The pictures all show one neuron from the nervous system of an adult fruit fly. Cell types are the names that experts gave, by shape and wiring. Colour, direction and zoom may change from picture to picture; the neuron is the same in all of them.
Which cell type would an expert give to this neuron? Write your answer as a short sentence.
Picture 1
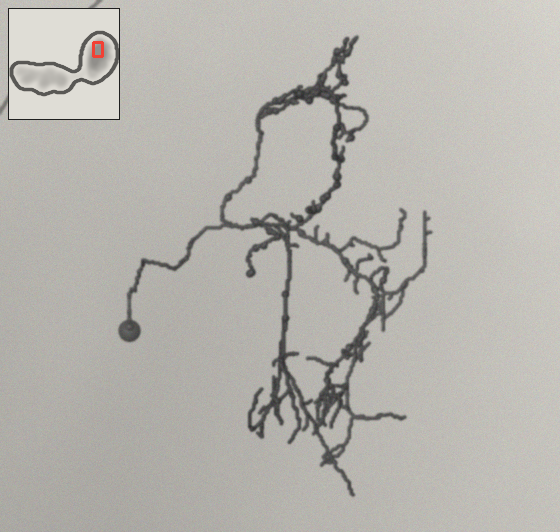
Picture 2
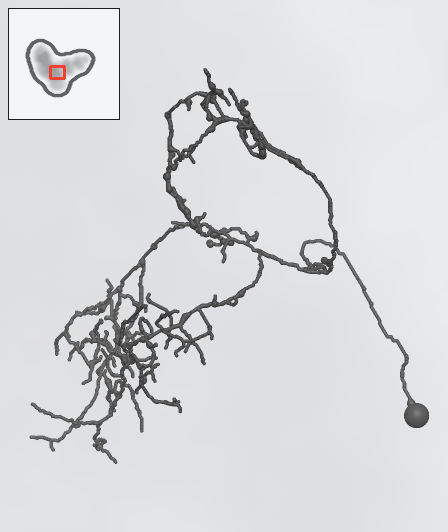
The cell type is SLP275.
